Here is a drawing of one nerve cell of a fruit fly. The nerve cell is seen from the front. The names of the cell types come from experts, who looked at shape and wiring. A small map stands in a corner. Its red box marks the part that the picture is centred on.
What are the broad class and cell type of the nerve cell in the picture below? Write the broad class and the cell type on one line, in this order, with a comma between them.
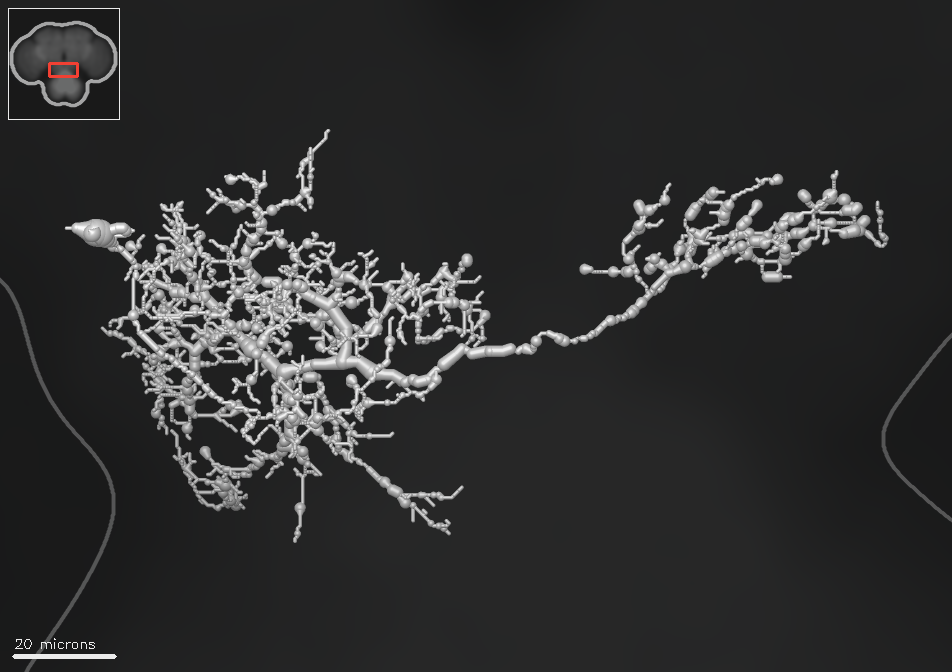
central-brain intrinsic neuron, GNG154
